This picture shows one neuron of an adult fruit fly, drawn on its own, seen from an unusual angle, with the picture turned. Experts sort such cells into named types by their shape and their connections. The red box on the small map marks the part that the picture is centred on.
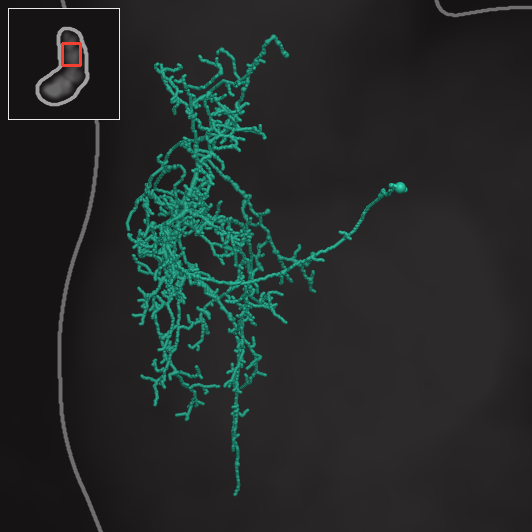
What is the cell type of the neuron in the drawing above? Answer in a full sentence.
The cell type is IN06A020.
